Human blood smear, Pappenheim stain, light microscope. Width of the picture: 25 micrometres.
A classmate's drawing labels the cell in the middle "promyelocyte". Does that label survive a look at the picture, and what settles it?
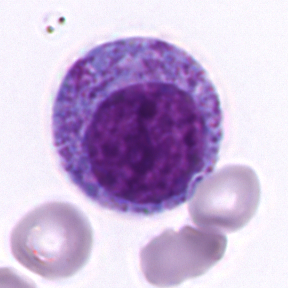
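Mostly it's the cytoplasm: bluish-lilac, with numerous purple granules scattered all through it. So promyelocyte fits, and it fits better than myelocyte.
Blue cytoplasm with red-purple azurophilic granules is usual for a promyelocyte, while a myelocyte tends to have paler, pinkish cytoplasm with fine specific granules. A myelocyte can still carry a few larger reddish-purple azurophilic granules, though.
Here the granules are numerous, not a few, and the cytoplasm leans blue rather than pinkish, so both points tell against myelocyte. Otherwise: a round, smooth outline, no vacuoles, about 15 micrometres across, roughly 2 times as wide as a red cell lying whole in the picture.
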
